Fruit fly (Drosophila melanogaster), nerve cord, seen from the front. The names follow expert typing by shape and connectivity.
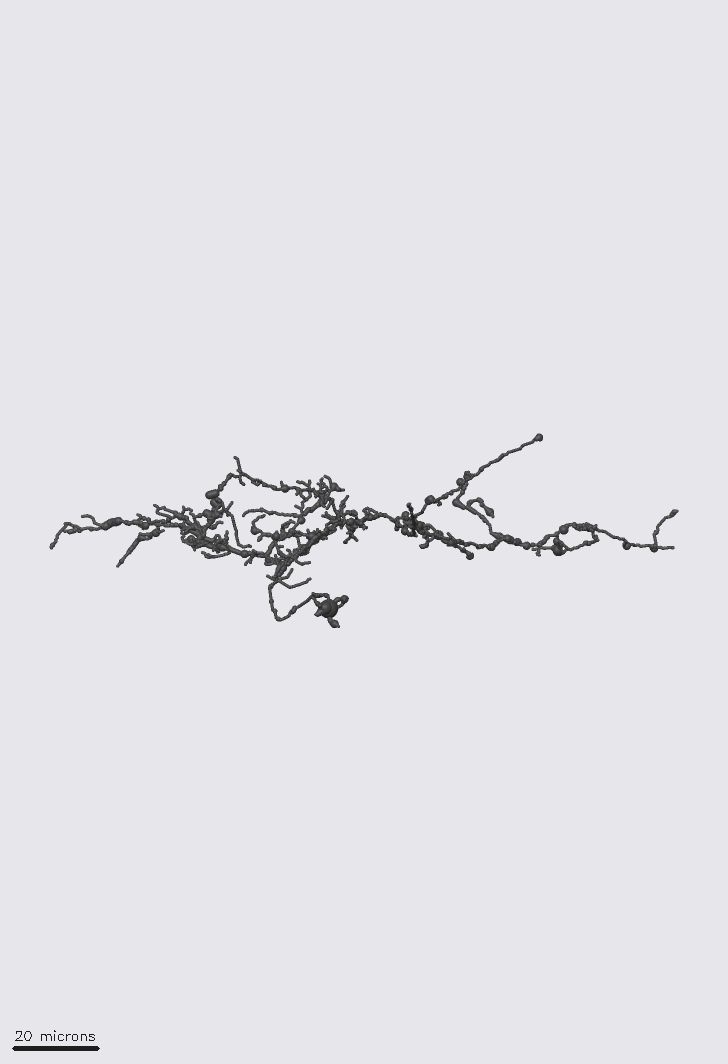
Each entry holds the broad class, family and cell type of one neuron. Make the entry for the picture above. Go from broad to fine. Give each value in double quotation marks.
"ascending neuron", "hemilineage 08B", "AN08B096"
